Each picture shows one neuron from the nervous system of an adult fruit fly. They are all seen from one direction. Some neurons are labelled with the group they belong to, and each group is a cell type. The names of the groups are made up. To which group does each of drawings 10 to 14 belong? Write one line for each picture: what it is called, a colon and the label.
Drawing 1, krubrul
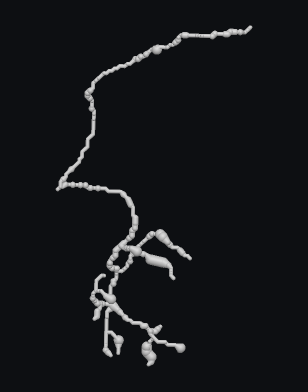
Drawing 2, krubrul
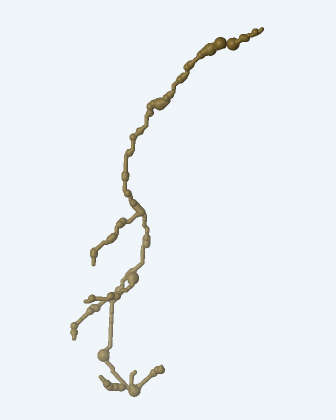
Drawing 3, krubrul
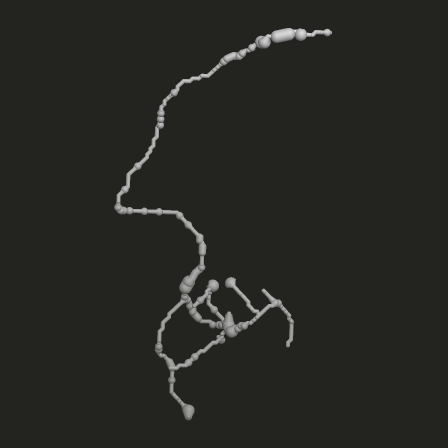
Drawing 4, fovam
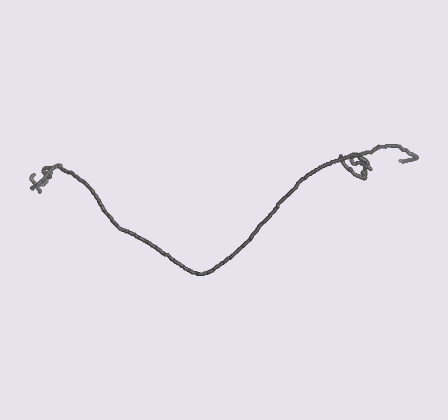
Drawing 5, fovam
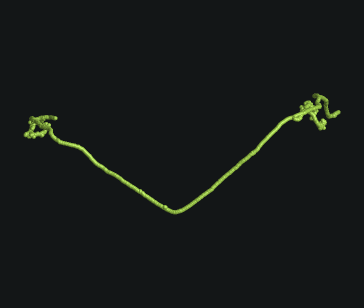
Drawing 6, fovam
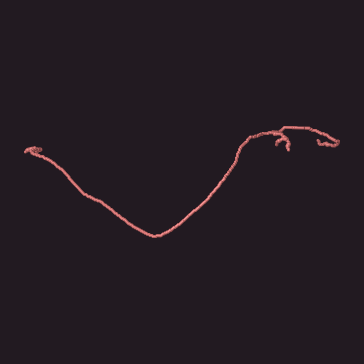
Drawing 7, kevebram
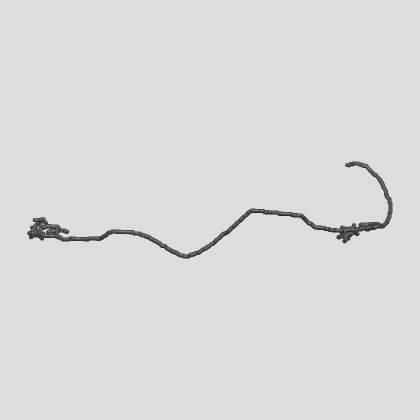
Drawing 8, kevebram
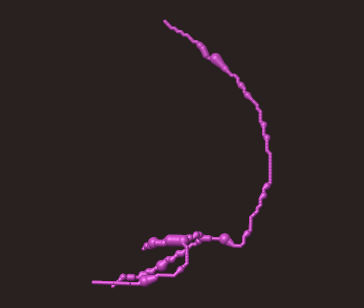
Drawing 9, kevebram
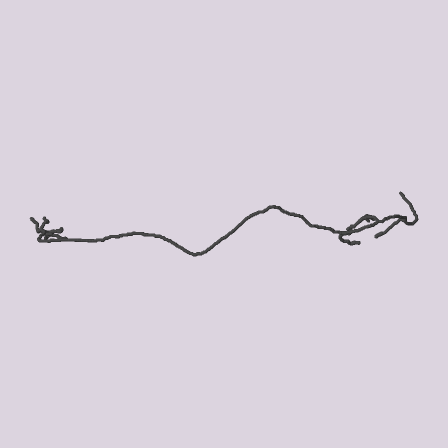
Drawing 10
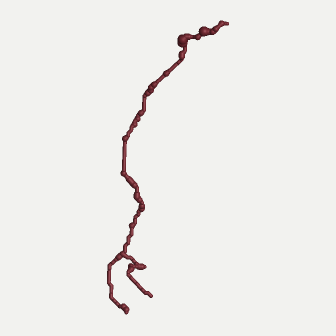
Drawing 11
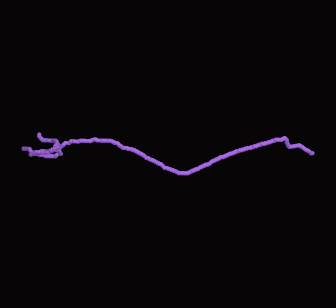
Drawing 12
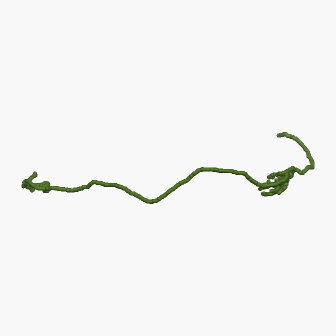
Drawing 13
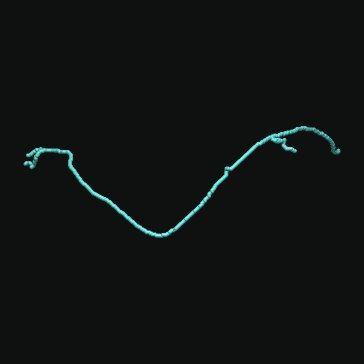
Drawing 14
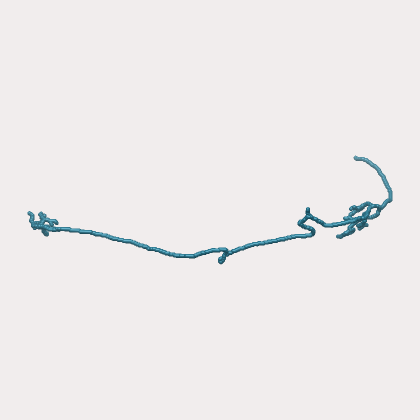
10: krubrul
11: kevebram
12: kevebram
13: fovam
14: kevebram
